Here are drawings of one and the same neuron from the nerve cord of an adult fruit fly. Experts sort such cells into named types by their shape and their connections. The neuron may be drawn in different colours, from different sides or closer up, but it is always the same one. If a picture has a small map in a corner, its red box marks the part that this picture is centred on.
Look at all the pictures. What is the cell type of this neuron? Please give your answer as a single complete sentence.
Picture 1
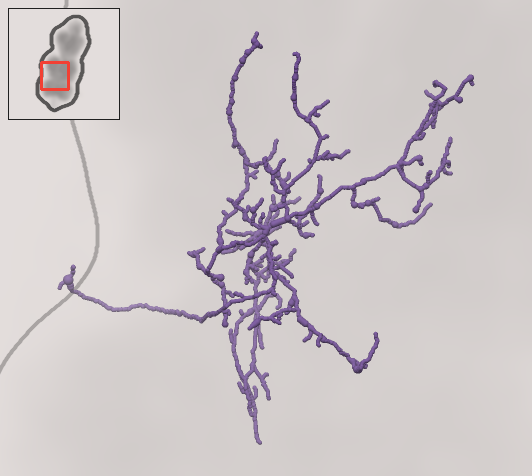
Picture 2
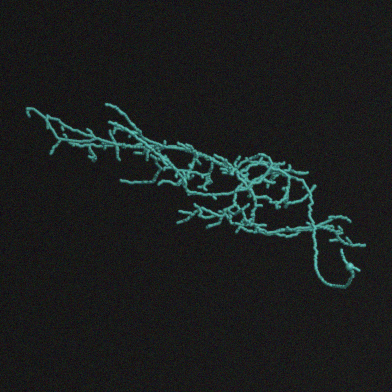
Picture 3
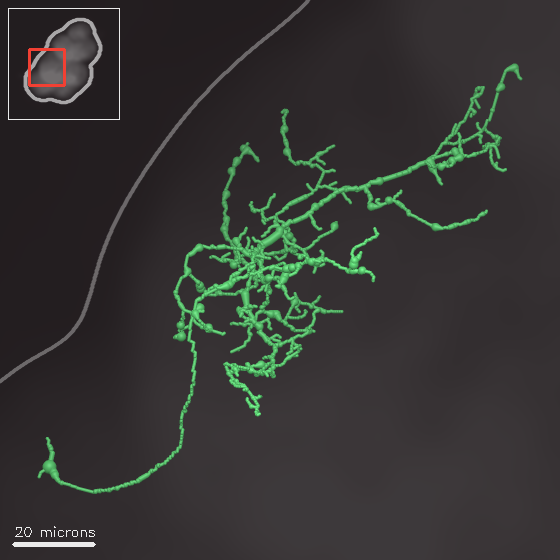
The neuron is typed under the name IN03B080.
